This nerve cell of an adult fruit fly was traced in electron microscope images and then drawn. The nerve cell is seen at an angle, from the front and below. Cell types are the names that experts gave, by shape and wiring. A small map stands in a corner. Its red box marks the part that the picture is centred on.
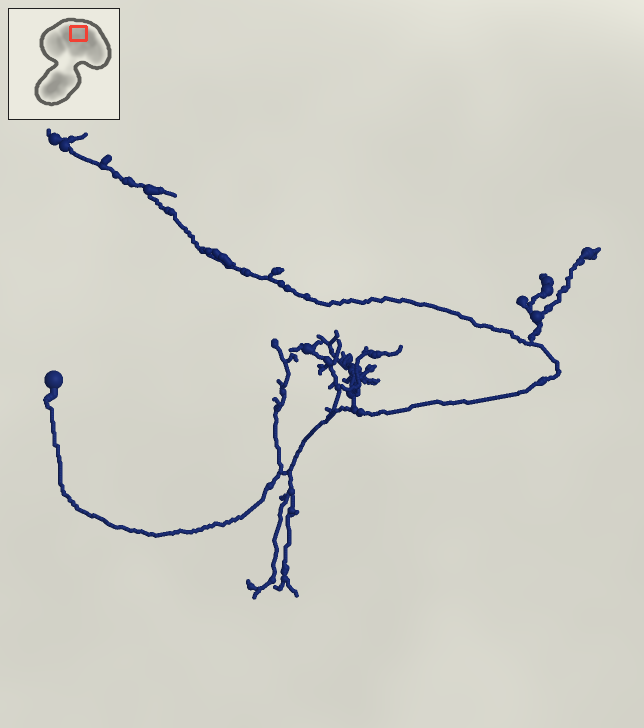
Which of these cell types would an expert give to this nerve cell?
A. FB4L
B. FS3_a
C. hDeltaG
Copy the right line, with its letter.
B. FS3_a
